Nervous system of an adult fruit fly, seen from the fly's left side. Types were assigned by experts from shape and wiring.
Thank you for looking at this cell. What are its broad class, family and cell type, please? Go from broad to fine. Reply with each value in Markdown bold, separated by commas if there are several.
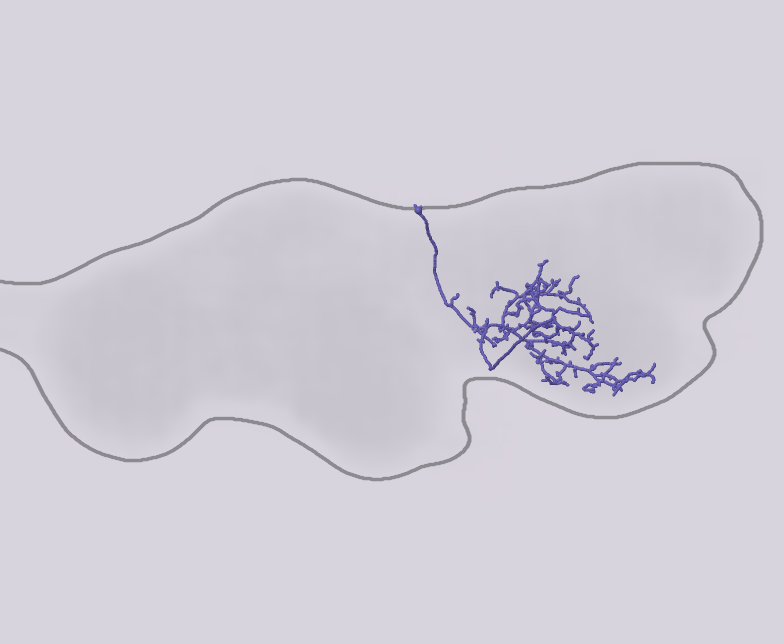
**nerve-cord intrinsic neuron**, **hemilineage 01A**, **IN01A042**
